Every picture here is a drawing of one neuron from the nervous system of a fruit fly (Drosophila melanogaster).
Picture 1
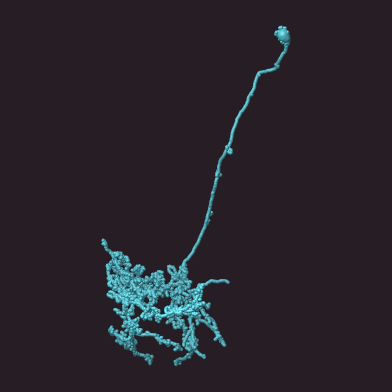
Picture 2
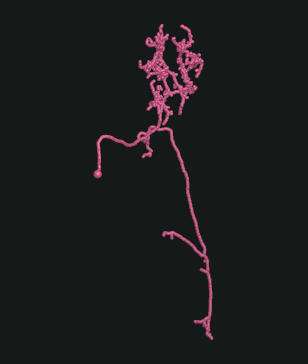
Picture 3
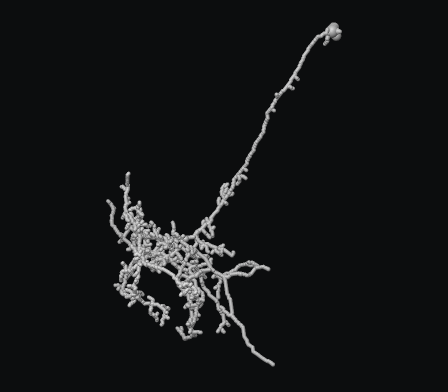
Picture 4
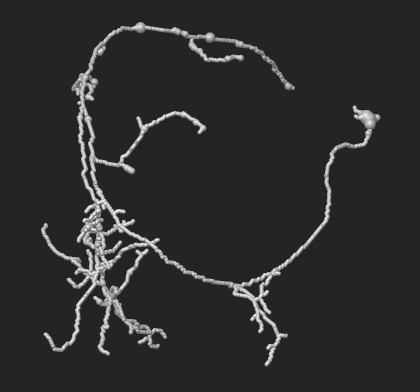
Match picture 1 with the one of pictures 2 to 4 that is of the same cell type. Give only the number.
3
